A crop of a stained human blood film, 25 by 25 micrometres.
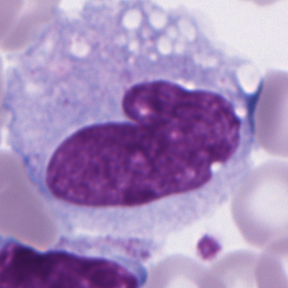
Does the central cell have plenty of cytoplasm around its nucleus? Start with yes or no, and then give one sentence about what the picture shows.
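Yes. The cytoplasm is abundant and pale blue-grey.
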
